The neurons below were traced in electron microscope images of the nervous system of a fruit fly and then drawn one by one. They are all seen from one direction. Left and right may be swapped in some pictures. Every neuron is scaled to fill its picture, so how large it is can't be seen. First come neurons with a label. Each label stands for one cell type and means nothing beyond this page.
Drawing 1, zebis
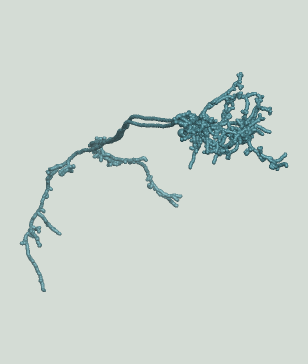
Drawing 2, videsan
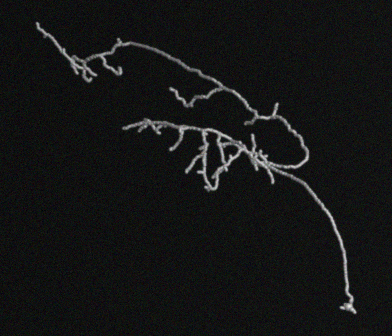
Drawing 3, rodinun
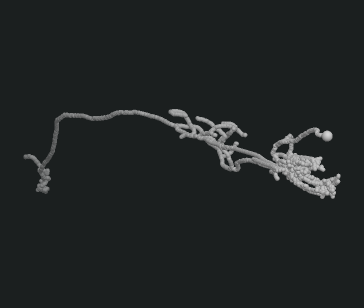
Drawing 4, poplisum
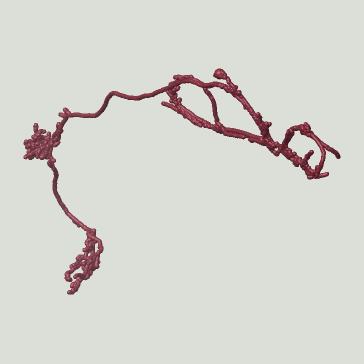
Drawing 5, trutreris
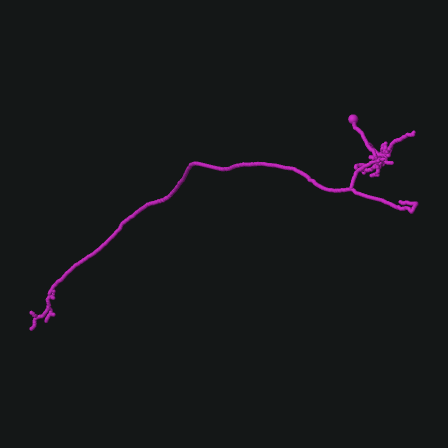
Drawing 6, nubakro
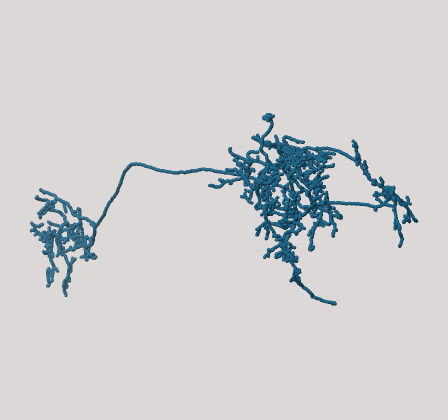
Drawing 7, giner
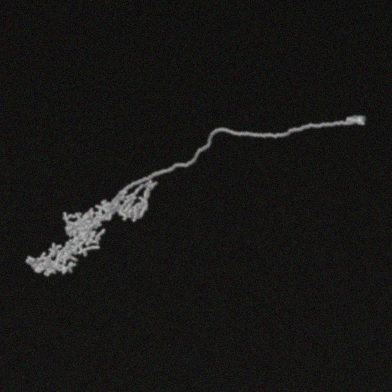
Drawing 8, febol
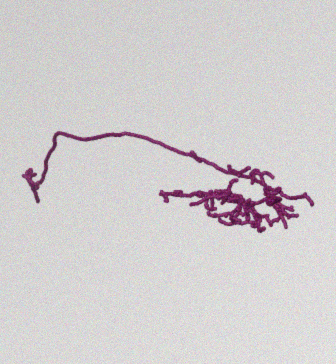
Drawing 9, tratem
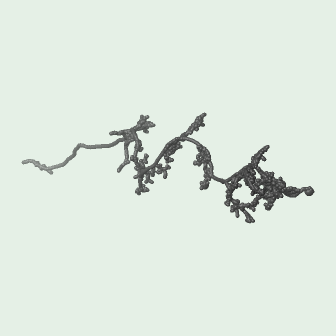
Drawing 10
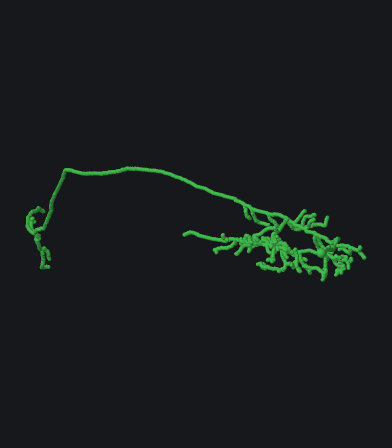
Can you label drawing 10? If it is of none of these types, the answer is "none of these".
febol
